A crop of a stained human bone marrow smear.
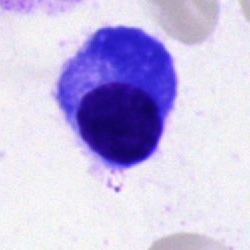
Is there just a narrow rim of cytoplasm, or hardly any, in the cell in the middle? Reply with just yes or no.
No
